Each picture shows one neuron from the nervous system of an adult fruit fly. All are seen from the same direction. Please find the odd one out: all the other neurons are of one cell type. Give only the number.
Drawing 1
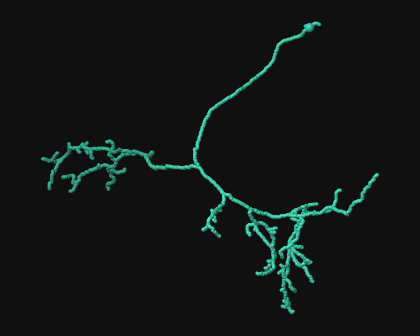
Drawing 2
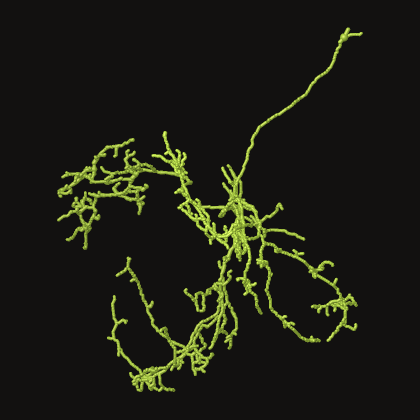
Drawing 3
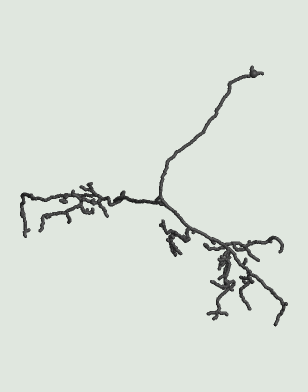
2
